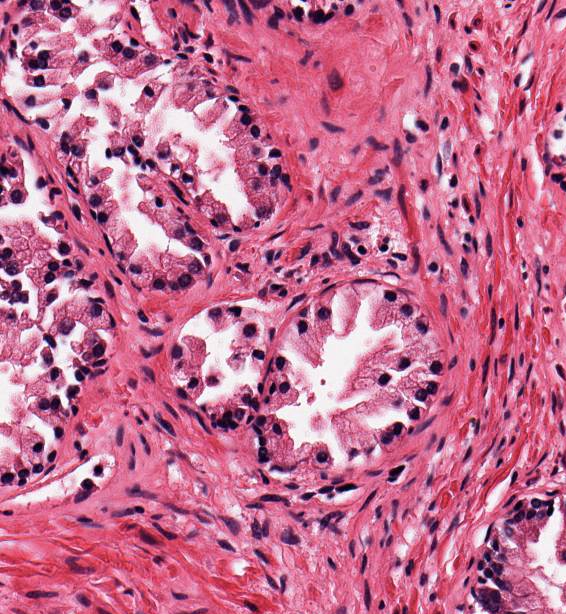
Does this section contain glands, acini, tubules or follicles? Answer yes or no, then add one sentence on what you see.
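Yes. Glands with open lumens lie scattered in pink stroma, crowded at the upper left with a single rounded gland in the centre.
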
